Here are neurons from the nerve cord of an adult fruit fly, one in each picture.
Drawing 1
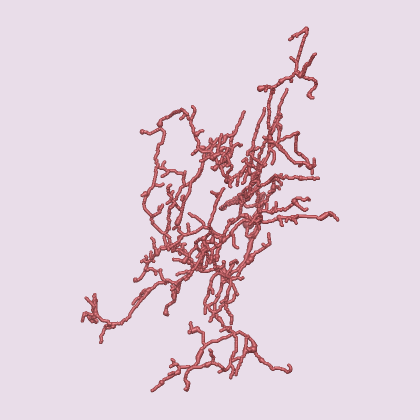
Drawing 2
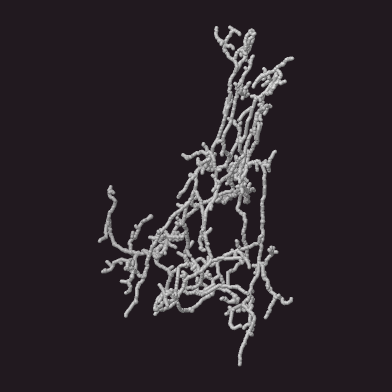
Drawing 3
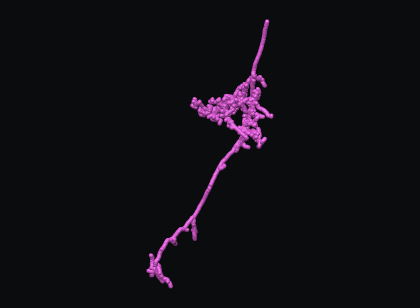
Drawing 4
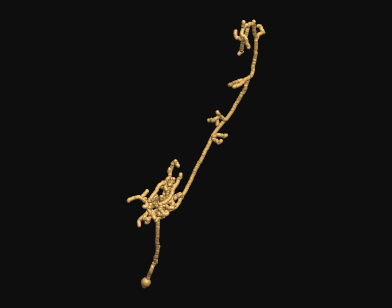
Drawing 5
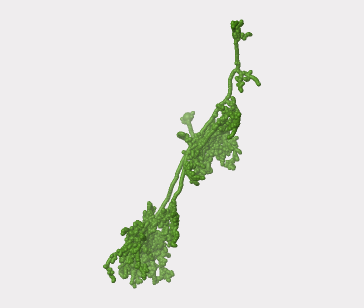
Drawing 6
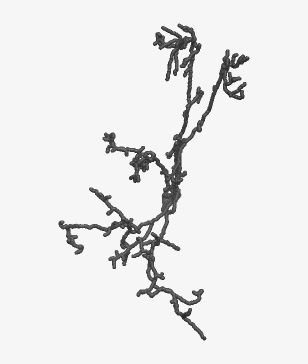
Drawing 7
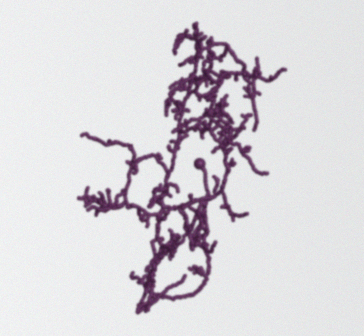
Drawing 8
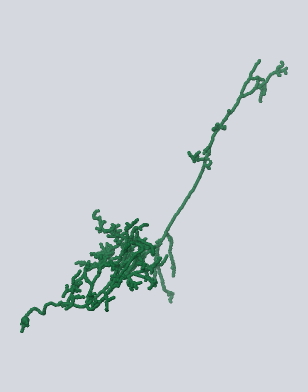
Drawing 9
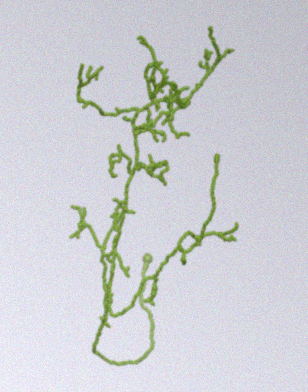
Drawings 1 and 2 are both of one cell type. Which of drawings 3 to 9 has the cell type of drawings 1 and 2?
Drawing 6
